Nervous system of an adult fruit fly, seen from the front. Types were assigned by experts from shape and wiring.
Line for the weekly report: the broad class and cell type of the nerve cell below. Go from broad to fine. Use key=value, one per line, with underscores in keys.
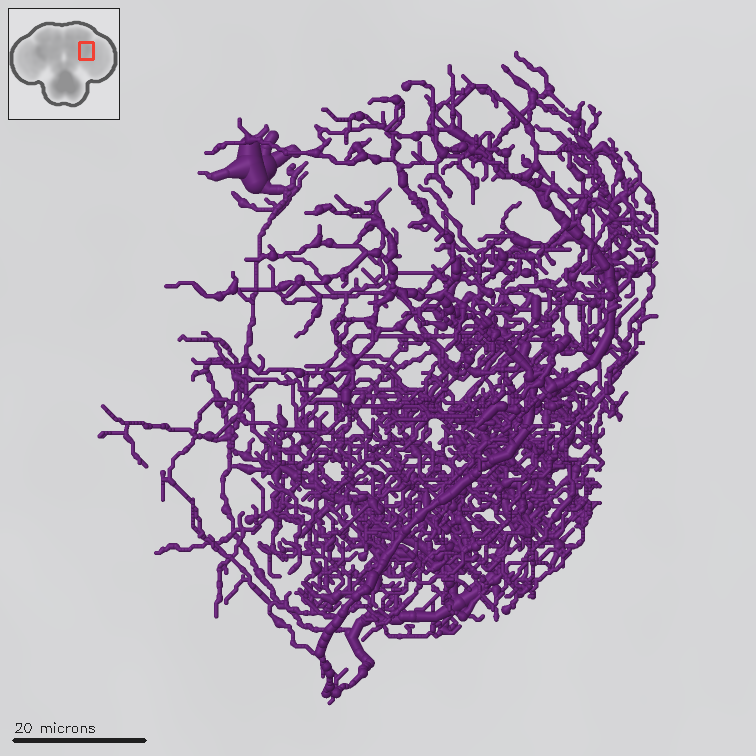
broad_class=central-brain intrinsic neuron
cell_type=AVLP537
